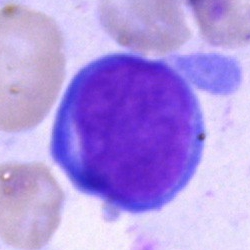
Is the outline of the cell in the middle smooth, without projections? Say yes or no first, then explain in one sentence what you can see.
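No. A small pale blue bleb protrudes from the lower edge of the cell.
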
